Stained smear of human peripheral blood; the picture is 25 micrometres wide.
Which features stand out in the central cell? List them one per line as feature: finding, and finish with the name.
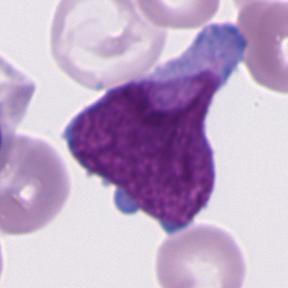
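Nucleus: fills most of the cell; broad, roughly triangular
Chromatin: finely granular, evenly spread, no coarse clumps
Nucleolus: likely, a paler rounded area near the top of the nucleus
Cell border: small pale blue blebs bulging from the lower edge
Name: myeloblast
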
